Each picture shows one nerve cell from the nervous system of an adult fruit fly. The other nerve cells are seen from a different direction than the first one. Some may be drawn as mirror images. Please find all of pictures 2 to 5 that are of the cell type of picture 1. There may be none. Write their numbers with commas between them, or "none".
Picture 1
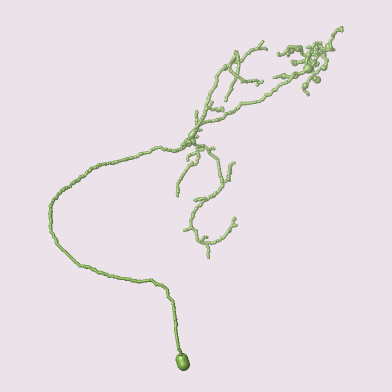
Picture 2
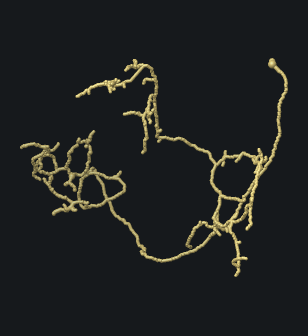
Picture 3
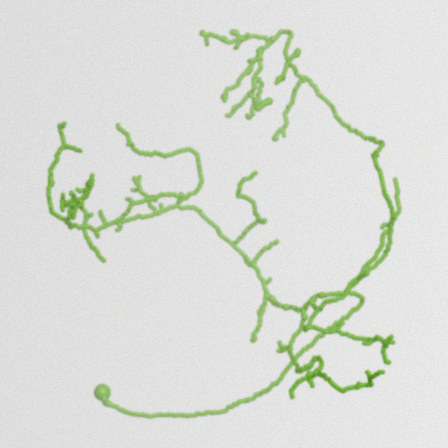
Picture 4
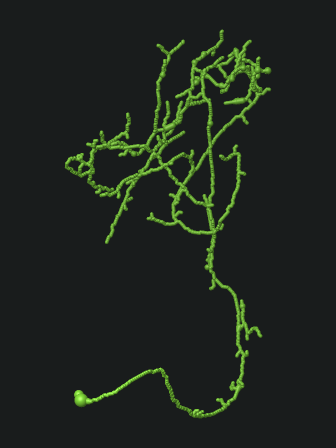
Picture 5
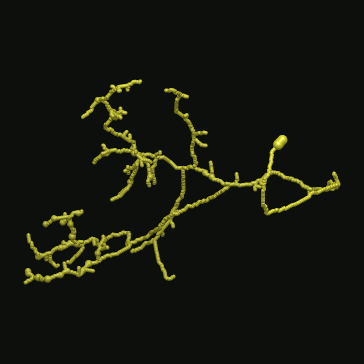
4, 5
